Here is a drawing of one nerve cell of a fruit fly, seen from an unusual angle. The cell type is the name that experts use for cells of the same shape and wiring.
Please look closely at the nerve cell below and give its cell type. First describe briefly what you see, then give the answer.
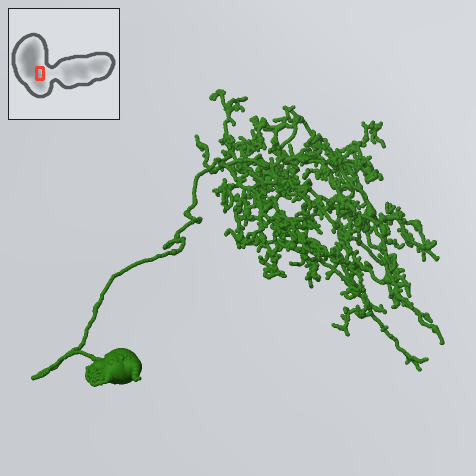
It is in the brain and does not reach the nerve cord. The picture shows dozens of branch ends. This is an optic-lobe intrinsic neuron. The cell type is Li14.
